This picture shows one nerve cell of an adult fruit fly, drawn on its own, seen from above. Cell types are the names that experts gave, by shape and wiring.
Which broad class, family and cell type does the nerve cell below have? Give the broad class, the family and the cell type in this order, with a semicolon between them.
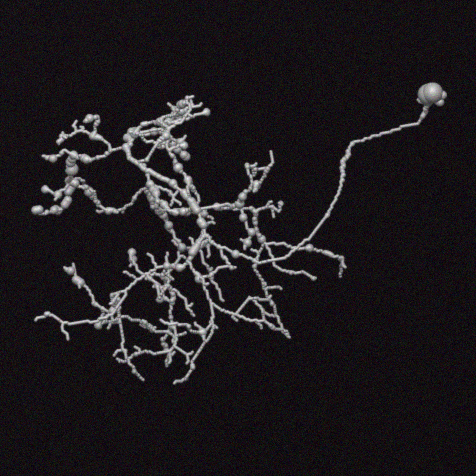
nerve-cord intrinsic neuron; hemilineage 21A; IN21A037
